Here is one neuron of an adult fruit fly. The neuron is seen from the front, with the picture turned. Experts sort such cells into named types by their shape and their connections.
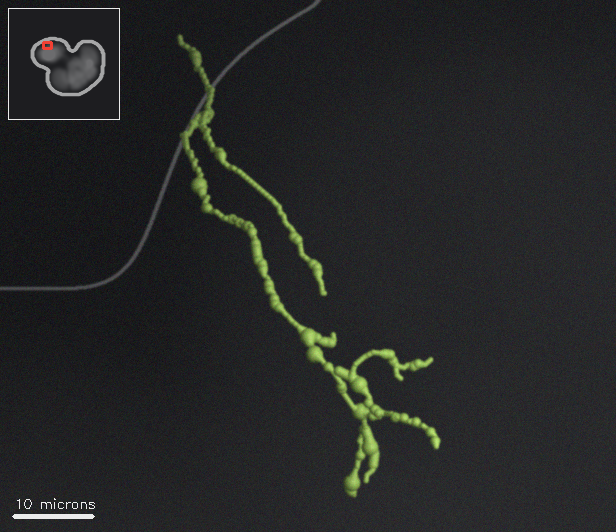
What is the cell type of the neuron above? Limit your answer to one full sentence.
So far as cell type goes, this neuron is SNta29.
